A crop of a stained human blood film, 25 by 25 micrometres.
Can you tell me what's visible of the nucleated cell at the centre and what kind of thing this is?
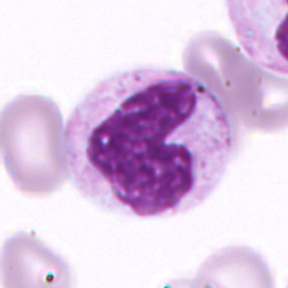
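The cell has a smooth, round outline and measures about 14 micrometres across. Its nucleus, about 12 by 10 micrometres and filling about 50% of the cell's area, is bent into a kidney shape whose notch opens toward the right. The chromatin is dark purple and coarsely clumped, with small paler gaps between the clumps. The cytoplasm is pale pinkish-lilac, not blue. The cell is a band neutrophil.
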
